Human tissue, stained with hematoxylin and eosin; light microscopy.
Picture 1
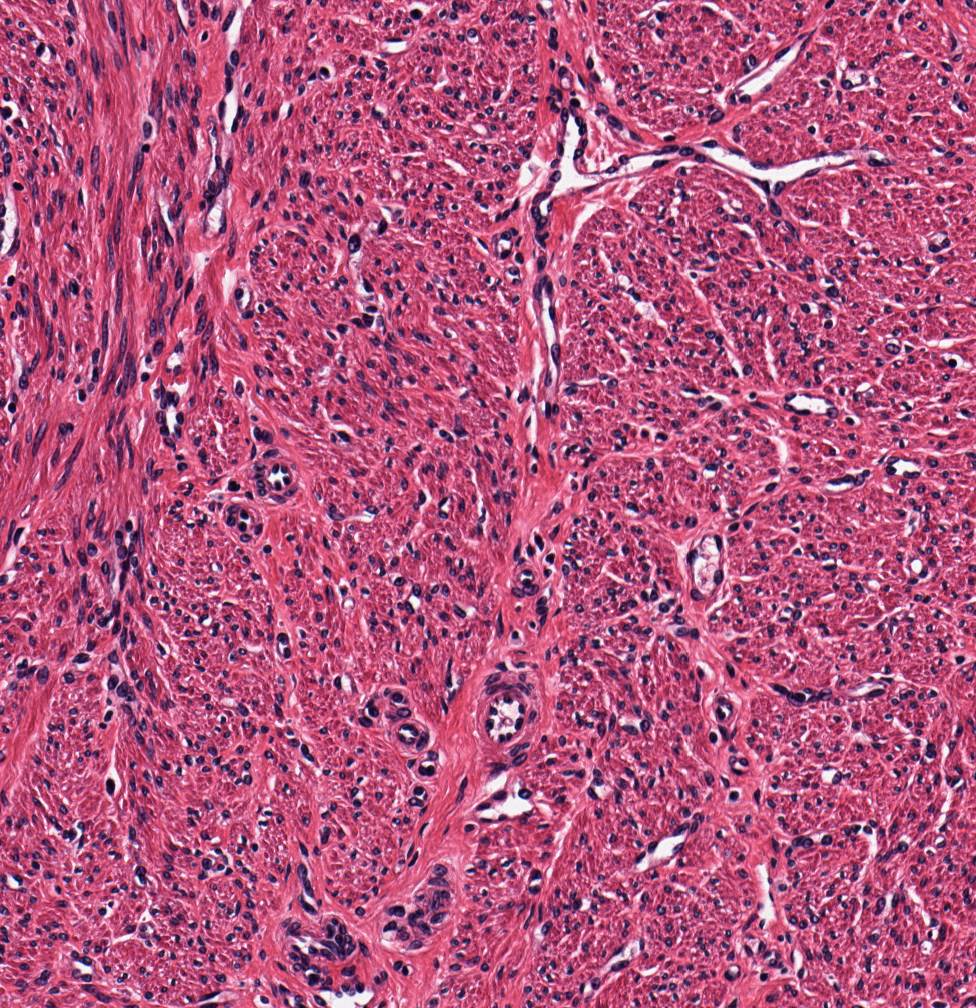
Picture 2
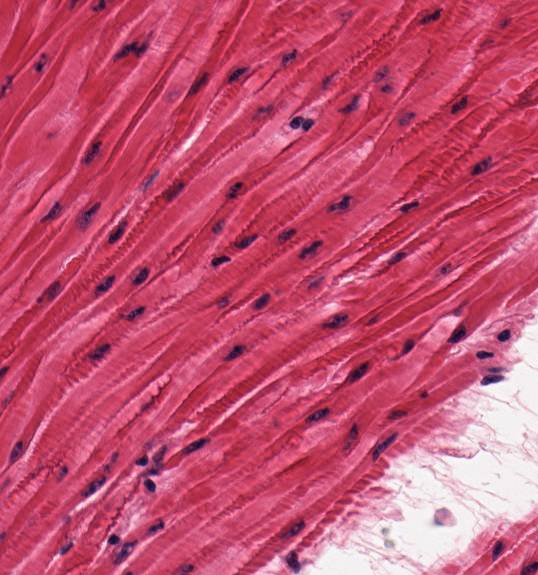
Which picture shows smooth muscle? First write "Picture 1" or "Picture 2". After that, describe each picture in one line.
Picture 1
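In picture 1: At the left edge the smooth muscle cells run lengthwise, roughly top to bottom, with elongated nuclei.
In picture 2: Fine cross-striations are visible along many of the fibres.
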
